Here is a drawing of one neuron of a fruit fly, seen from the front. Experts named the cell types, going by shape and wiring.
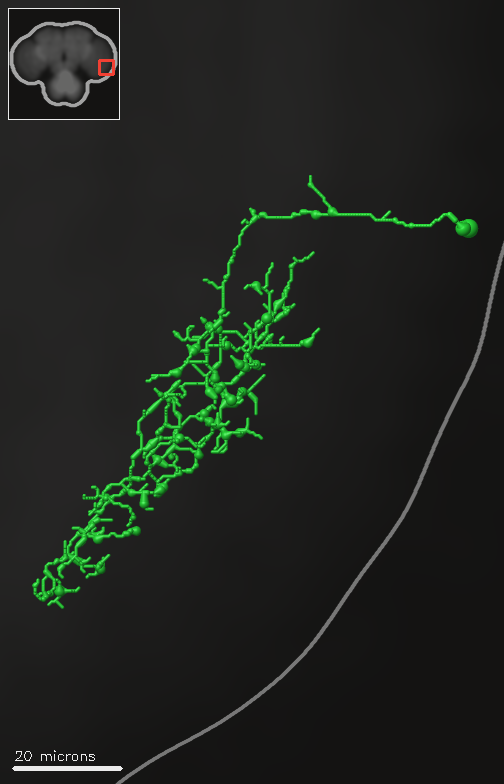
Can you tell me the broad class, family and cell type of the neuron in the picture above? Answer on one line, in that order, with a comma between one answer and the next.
optic-lobe intrinsic neuron, Cm, Cm7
